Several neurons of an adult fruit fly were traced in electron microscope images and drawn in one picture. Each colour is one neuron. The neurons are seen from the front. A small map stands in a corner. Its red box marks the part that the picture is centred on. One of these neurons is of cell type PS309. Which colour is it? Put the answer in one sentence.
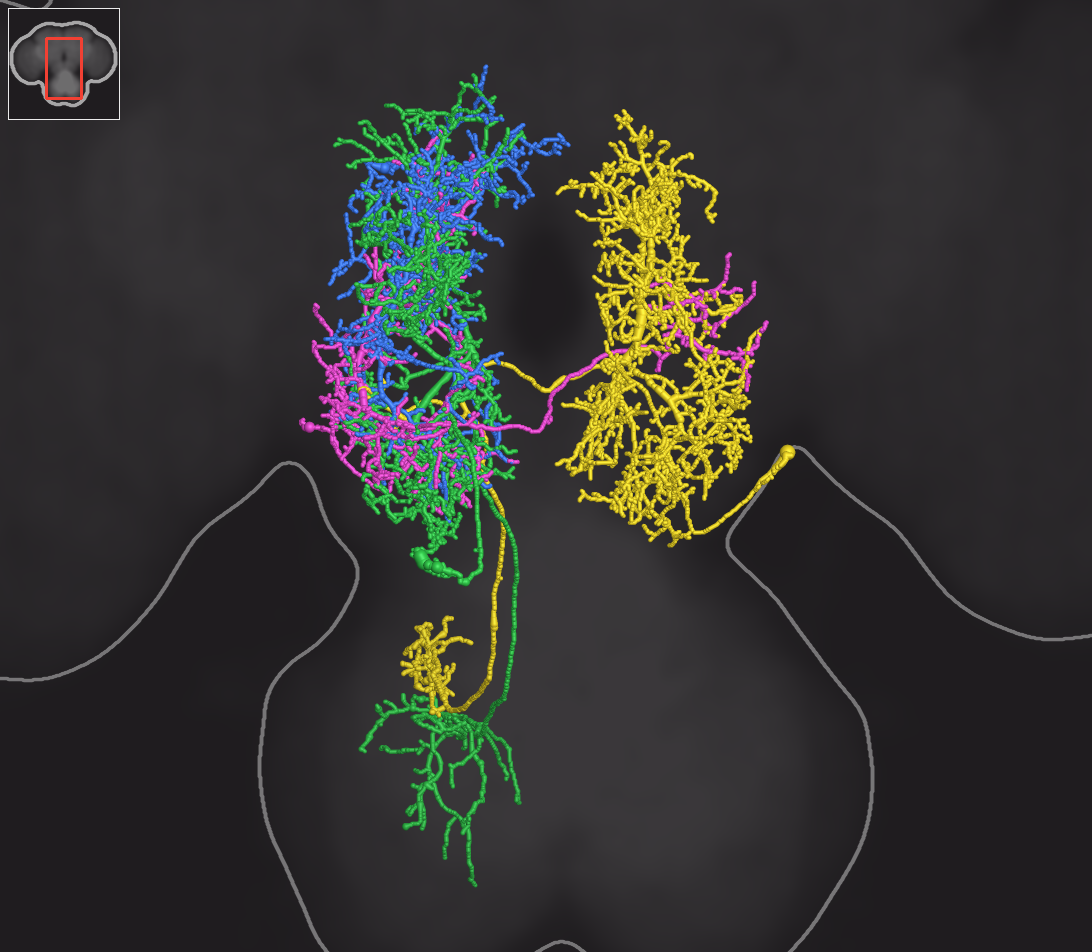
The colour is blue.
